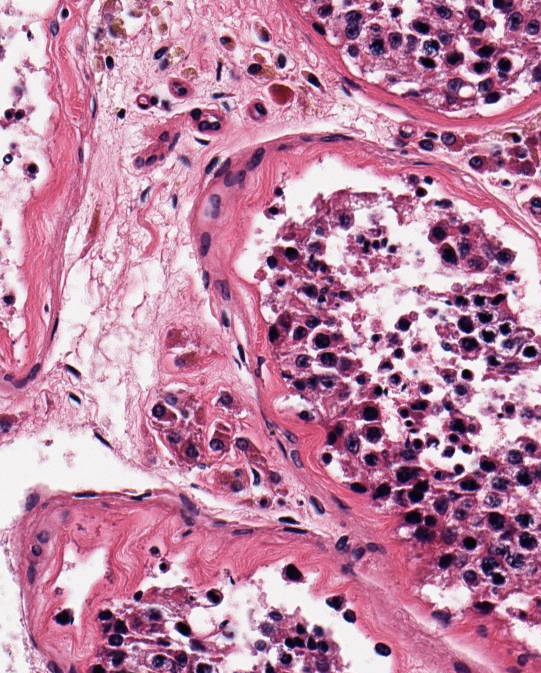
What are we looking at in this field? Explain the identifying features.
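Structure: seminiferous tubule. Rounded tubular units cut across fill most of the field, largest at right centre. Flattened spindle-shaped nuclei lie in the tubule walls, parallel to them.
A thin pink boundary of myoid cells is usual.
Between tubules, top centre and left centre: small clusters of polygonal cells with abundant pink cytoplasm.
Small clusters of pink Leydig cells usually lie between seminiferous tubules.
Lumens: loosely scattered, detached round cells with dark round nuclei, not an orderly layered lining.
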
